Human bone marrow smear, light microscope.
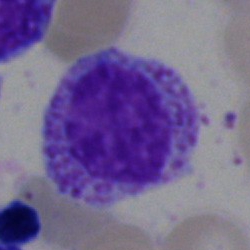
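Myelocyte, the central cell in a stained human bone marrow smear. Checked in turn, the outline is round, almost circular, and the cytoplasm forms only a narrow rim around the nucleus. Coarse purple granules crowd that rim. A few loose purple granules lie outside the cell on its right side.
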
